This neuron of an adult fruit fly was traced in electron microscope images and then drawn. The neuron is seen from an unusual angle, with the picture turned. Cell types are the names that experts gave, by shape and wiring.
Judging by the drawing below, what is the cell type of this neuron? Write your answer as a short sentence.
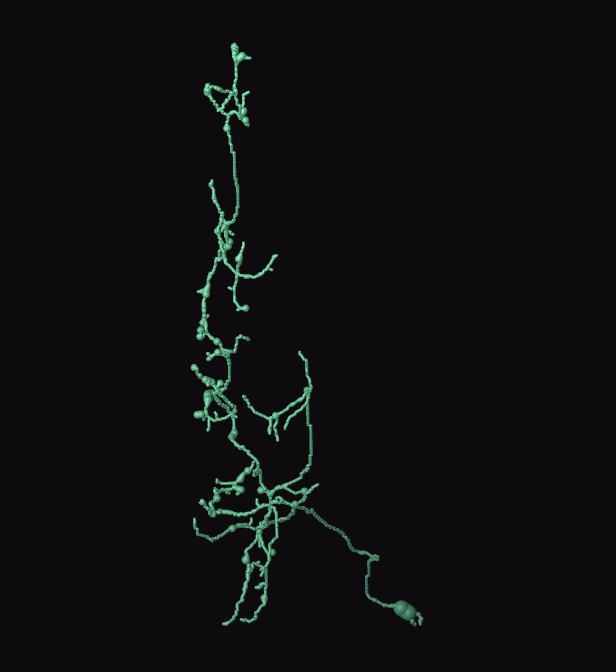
The cell type is IN16B107.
